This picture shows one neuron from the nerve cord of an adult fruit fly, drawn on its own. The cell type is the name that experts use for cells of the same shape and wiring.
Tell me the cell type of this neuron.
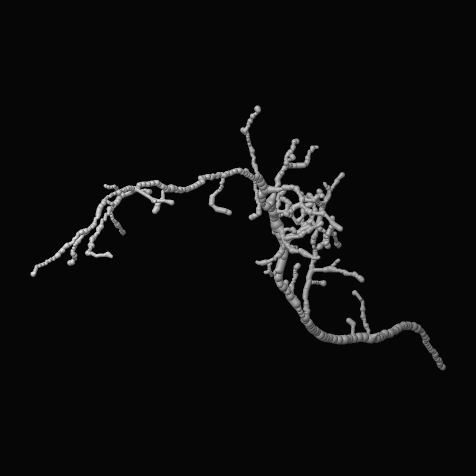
DNp06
